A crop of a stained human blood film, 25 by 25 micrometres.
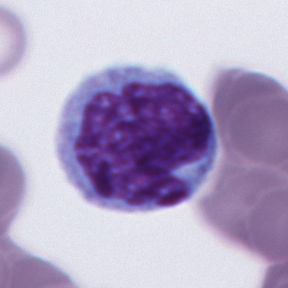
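Monocyte in the middle of a stained peripheral blood smear, about 13 micrometres across. Its nucleus has an irregular, folded outline, is about 12 micrometres across and fills about 70% of the cell's area. The nucleus sits off-centre toward the lower right of the cell. The pale blue-grey cytoplasm forms its widest rim on the upper left side.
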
